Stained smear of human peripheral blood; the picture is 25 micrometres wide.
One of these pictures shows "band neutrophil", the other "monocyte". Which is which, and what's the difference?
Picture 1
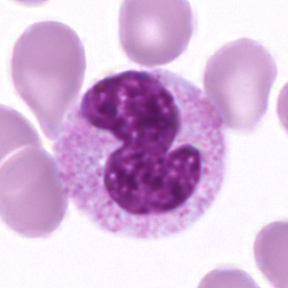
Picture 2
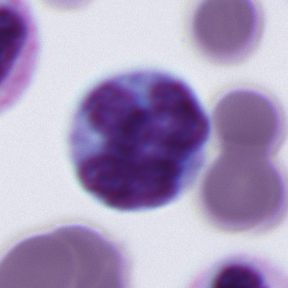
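Picture 1 is your band neutrophil; the cell in picture 2 is a monocyte. Look at the cytoplasm first: in picture 1 it is pale pink, with fine pink-red granules spread evenly through it, while in picture 2 it is a pale greyish blue with no distinct granules.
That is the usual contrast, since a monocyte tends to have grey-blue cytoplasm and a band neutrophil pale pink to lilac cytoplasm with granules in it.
Now follow the nucleus of the band neutrophil: it is one continuous band, bent into a curve rather like an S. In picture 2 the nucleus takes up about 80% of the cell's area, against about 50% in picture 1. The sizes differ as well, with the band neutrophil about 15 micrometres across and the monocyte about 12 micrometres. Some things the two share: each has a round, smooth outline, and in each the chromatin is dark purple and coarsely clumped.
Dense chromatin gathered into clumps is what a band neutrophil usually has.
A few smaller points: the band neutrophil's cytoplasm is free of vacuoles, and no nucleoli appear in the monocyte's nucleus. Just to the right of the monocyte lies a pair of overlapping red cells.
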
